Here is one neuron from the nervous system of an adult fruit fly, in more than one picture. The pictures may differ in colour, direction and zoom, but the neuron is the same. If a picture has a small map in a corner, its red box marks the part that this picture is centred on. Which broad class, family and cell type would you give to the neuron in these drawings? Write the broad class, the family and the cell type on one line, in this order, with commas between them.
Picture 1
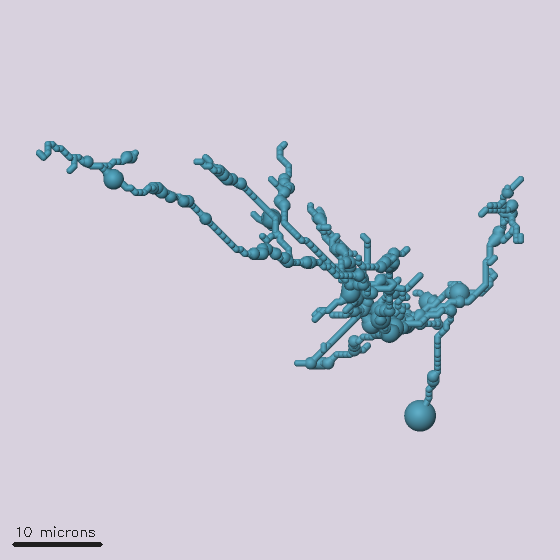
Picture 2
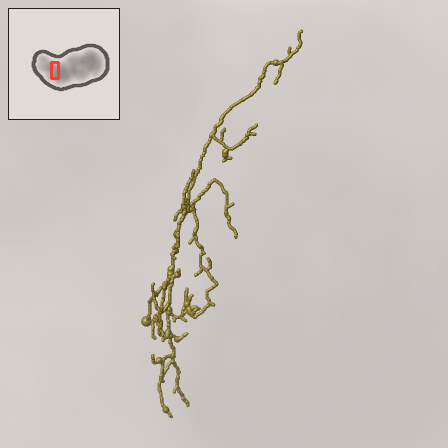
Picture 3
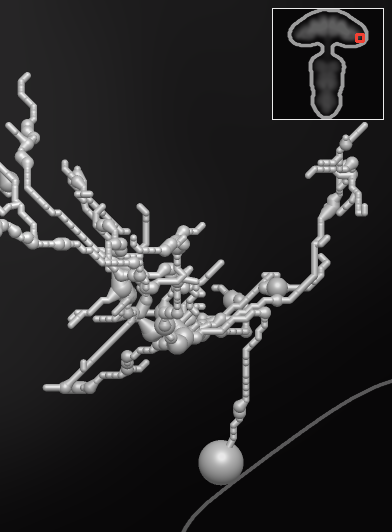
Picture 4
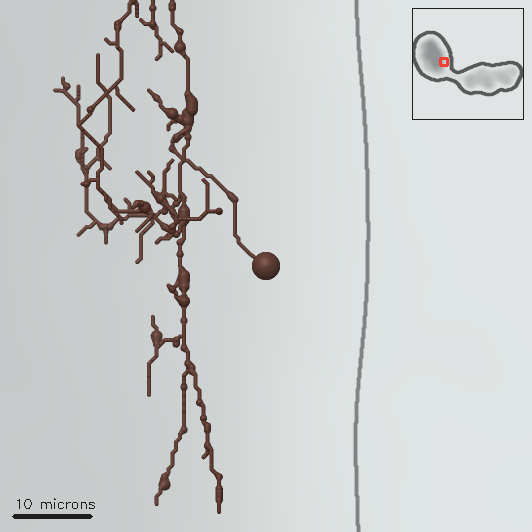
optic-lobe intrinsic neuron, Cm, Cm8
